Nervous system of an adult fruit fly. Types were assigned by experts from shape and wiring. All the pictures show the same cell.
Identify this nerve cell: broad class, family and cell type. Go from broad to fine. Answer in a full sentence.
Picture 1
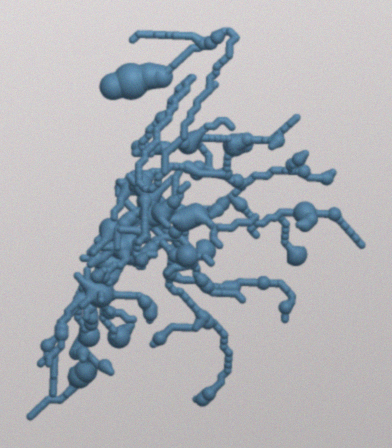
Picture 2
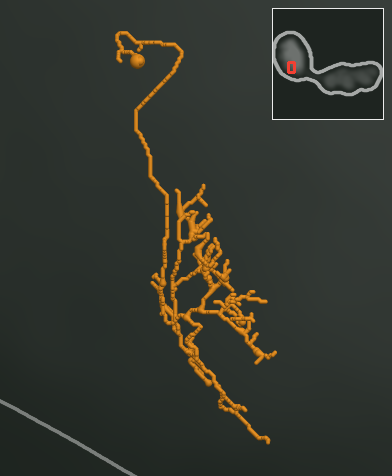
An optic-lobe intrinsic neuron of the Dm family, type Dm10.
